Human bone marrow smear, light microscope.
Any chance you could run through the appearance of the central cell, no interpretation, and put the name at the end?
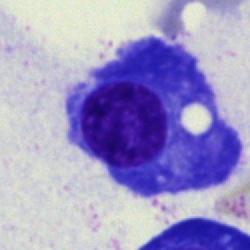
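The outline is irregular, with small bumps along the upper border. Deep purple nuclear chromatin contains a few darker patches. Abundant deep blue cytoplasm holds one round clear vacuole to the right of the nucleus. It is a plasma cell.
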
